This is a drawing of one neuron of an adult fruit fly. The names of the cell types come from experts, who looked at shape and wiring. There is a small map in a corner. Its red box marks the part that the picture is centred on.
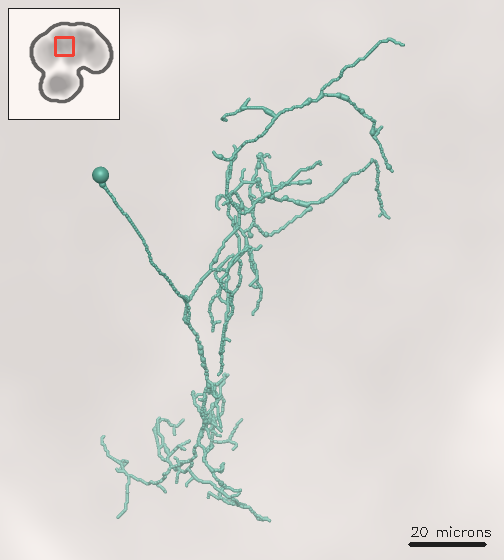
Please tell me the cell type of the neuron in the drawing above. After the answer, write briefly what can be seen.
It is of cell type LAL056. This is a central-brain intrinsic neuron. By the scale bar it is about 130 microns tall in this view. The picture shows dozens of branch ends.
